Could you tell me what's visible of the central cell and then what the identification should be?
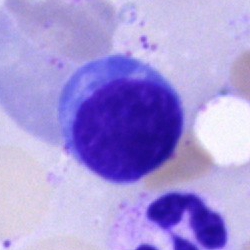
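First, the outline: smooth and round. Second, the nucleus: off-centre, toward the lower right. Third, the cytoplasm: a narrow rim, widest at the upper left, with no granules. The cell is a lymphocyte.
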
